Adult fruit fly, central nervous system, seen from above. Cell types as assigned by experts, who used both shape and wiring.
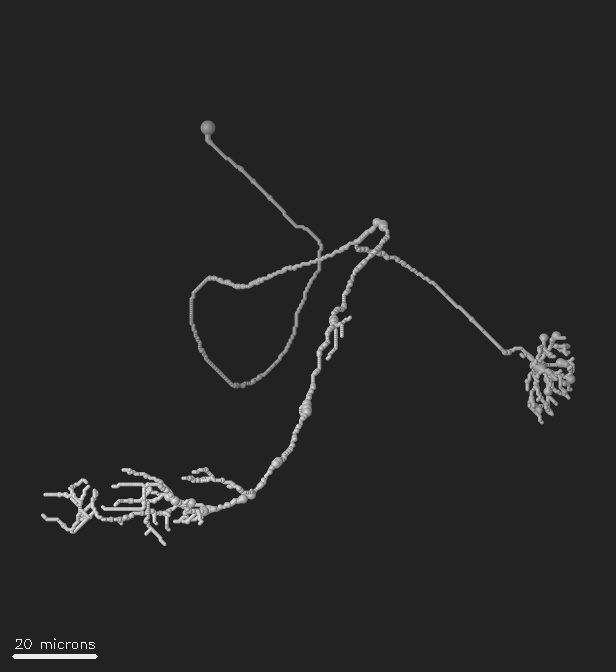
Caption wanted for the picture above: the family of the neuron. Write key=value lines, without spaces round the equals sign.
family=hemilineage LALv1_dorsal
